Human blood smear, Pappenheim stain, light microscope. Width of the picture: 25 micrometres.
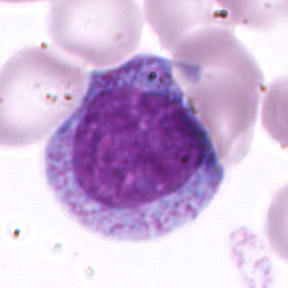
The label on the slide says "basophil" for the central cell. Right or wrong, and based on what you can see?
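Basophil doesn't fit here; the cell is a promyelocyte. Look at its cytoplasm: pale greyish-blue, with many fine pinkish-purple granules.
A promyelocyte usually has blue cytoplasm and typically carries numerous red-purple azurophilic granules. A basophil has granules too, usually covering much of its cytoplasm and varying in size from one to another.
So the mere presence of granules would suit either name, but fine granules in blue cytoplasm side with promyelocyte and against basophil. Otherwise, the cell is about 16 micrometres across, its nucleus fills about 60% of its area, and no clear vacuoles show.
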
